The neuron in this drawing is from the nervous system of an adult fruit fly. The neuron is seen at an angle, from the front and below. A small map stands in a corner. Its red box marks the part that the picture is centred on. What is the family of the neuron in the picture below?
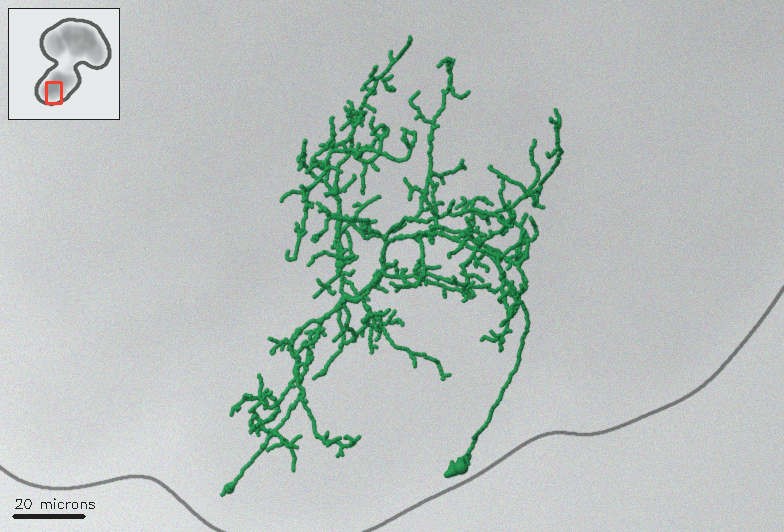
MNhl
